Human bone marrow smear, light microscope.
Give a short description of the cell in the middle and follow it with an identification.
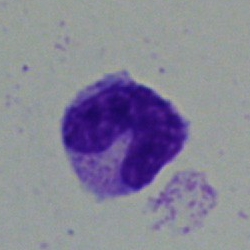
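Take your time with the nucleus first: it is deeply indented like a kidney, and its notch opens toward the lower left. Its chromatin stains a dense, dark purple. Now move out to the cytoplasm, which is a pale greyish lilac, and you will find fine pinkish-purple granules held within it. This cell is a band neutrophil.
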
